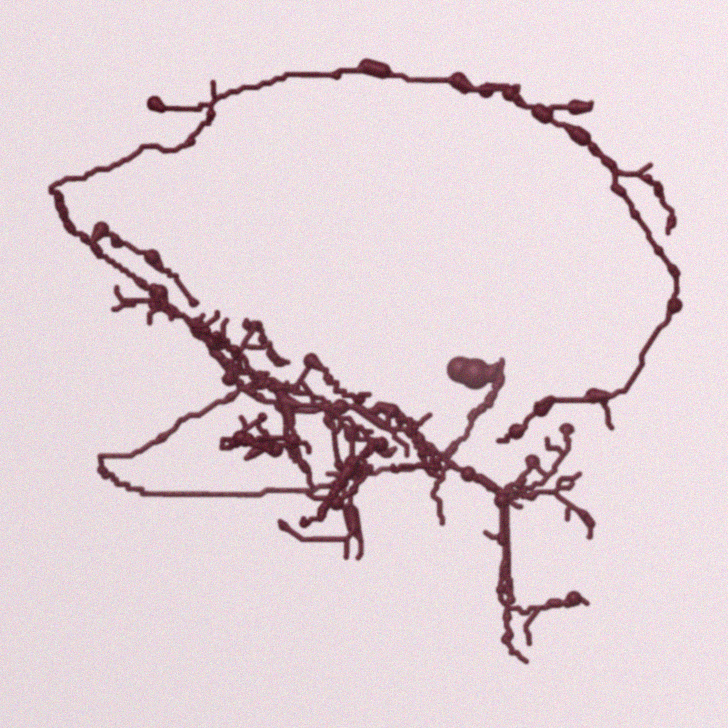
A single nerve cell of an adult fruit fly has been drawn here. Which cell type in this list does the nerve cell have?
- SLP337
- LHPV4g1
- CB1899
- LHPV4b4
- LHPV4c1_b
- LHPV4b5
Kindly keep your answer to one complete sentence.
This nerve cell is of the type LHPV4b5.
